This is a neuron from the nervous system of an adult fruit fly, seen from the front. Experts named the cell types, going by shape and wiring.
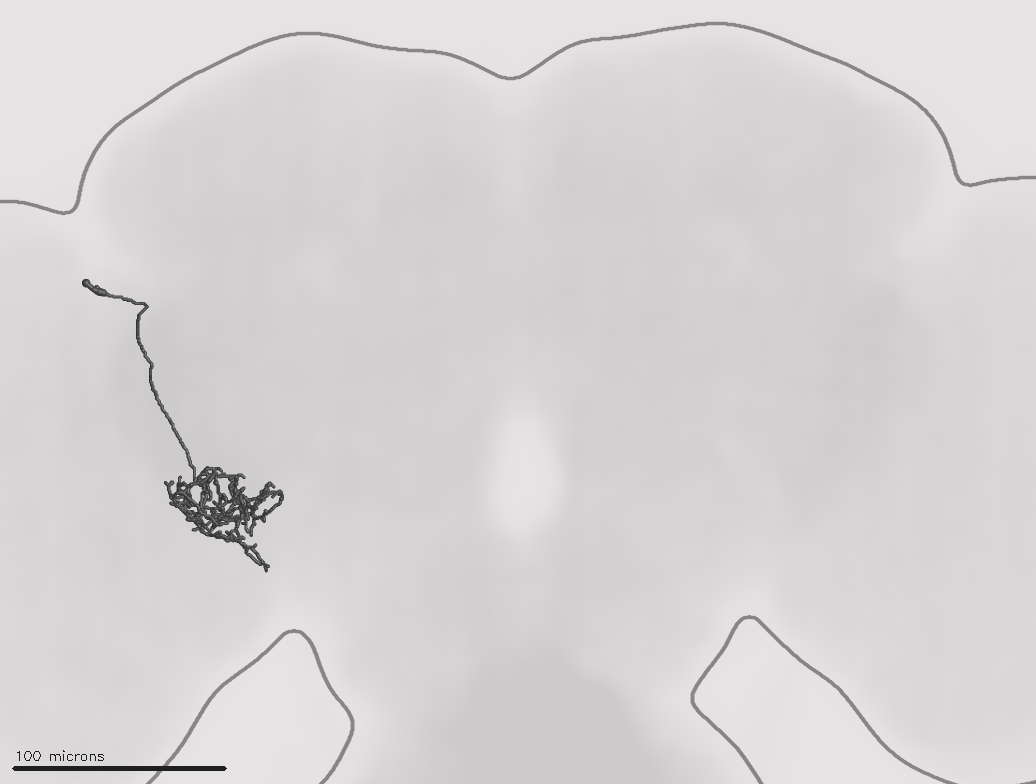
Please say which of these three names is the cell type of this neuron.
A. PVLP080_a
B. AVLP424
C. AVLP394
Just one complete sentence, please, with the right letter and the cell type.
Option B gives AVLP424 as the cell type of the neuron.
